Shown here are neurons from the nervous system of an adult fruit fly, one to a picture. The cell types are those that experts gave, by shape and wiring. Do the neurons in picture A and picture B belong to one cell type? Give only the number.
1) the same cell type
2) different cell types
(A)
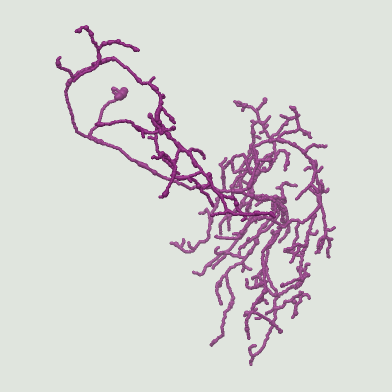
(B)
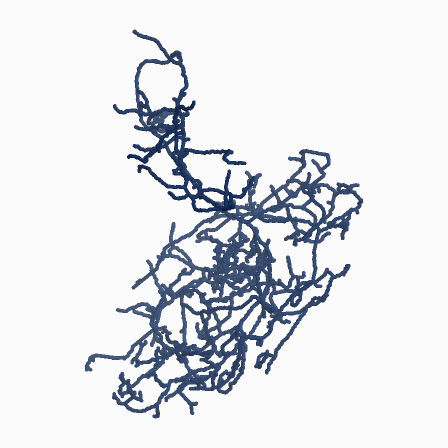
1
